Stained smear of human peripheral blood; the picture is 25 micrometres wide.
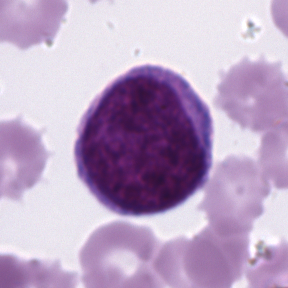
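Myeloblast, the central cell of a stained peripheral blood smear. The cytoplasmic rim is widest on the right side of the cell. Chromatin is patchy, with darker clumps lying between paler spaces. The cytoplasm contains no granules, and no vacuoles are present in the cell.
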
